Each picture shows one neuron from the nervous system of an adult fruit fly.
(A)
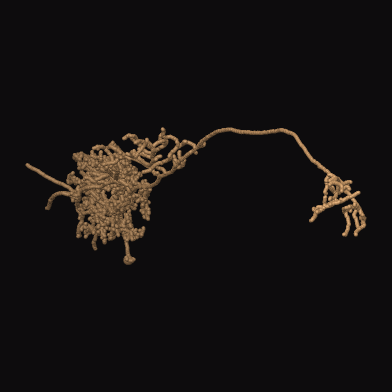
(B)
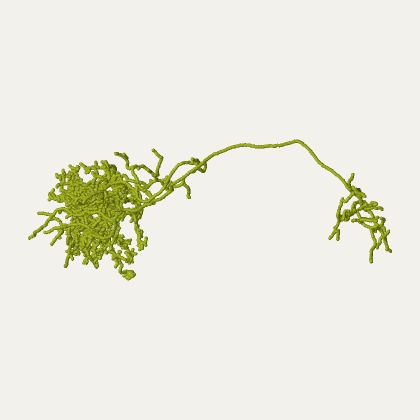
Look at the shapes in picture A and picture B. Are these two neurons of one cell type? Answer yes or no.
yes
